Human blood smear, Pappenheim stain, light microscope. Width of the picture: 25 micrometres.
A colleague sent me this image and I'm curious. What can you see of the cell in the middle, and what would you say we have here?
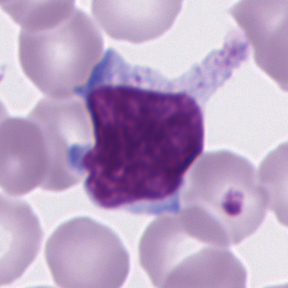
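Note the notch in the left side of the nucleus. That nucleus is irregular and angular, fills about 70% of the cell's area, and has dark purple, coarsely clumped chromatin. The pale blue cytoplasm stains a deeper blue along its outer edges, with a few fine purple granules above the nucleus. That's a large granular lymphocyte.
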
